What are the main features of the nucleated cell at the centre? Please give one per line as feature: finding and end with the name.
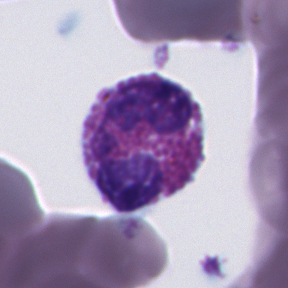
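Outline: roughly oval, with a finely bumpy edge
Nucleus: two lobes, one in the upper half, one in the lower half
Nucleoli: none to be seen in either lobe
Cytoplasm: packed with coarse, round, reddish-pink granules
Name: eosinophil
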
